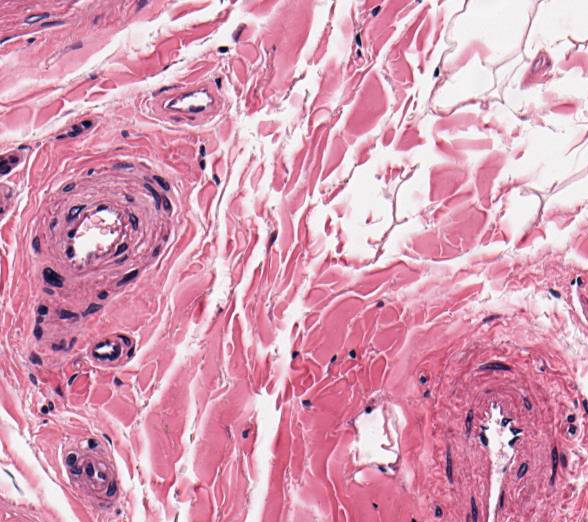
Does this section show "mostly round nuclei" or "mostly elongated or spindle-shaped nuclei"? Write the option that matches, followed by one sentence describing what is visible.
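Mostly elongated or spindle-shaped nuclei. Nuclei in the collagen between the vessels are sparse, small, dark and elongated.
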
